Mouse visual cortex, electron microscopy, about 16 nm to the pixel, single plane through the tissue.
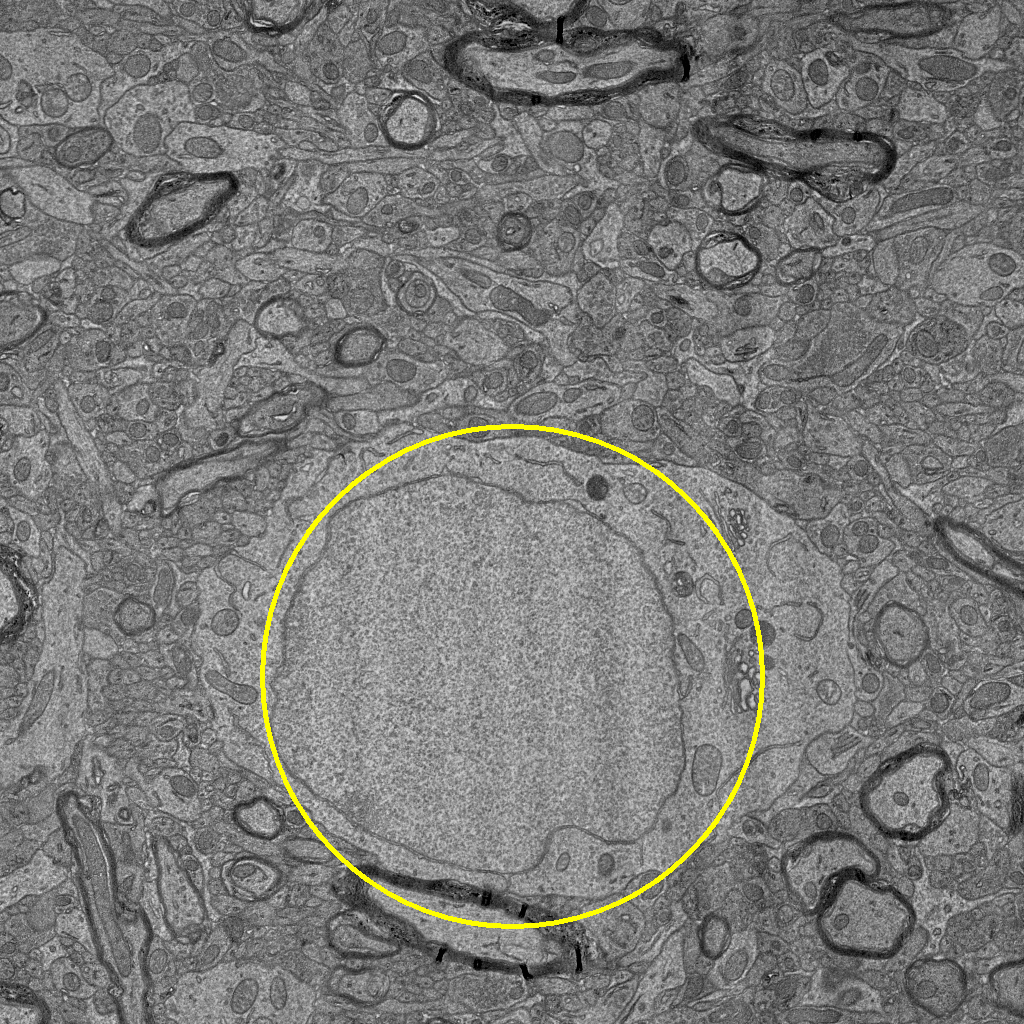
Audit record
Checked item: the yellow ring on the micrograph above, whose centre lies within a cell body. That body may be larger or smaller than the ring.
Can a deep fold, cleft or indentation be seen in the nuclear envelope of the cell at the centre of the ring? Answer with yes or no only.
No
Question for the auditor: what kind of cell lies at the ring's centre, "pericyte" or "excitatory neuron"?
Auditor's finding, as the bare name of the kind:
excitatory neuron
